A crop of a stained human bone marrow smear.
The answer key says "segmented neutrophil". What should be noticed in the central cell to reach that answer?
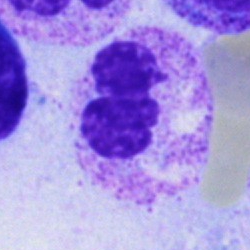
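The central cell is a segmented neutrophil. Its cytoplasm is pale, with a faintly pink background rather than a blue one.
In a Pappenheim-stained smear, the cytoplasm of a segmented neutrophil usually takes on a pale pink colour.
The pale pink tone seen here therefore goes with the name. The chromatin is dark purple and coarsely clumped. The outline is roughly round, and the nucleus lies toward the left, leaving more cytoplasm on the right.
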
